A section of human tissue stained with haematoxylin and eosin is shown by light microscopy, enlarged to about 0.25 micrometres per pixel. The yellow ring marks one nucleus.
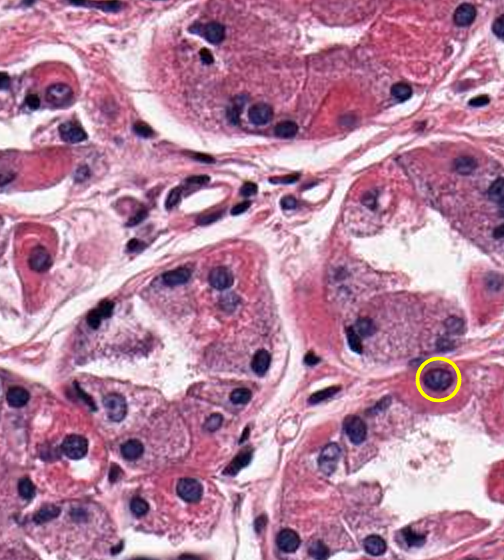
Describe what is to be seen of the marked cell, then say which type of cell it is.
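The nucleus is round and sits near the middle of the cell, with cytoplasm surrounding it on all sides. The nucleus stains dark and is roughly the same size as the nuclei of neighbouring cells. The marked nucleus belongs to a parietal cell.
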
